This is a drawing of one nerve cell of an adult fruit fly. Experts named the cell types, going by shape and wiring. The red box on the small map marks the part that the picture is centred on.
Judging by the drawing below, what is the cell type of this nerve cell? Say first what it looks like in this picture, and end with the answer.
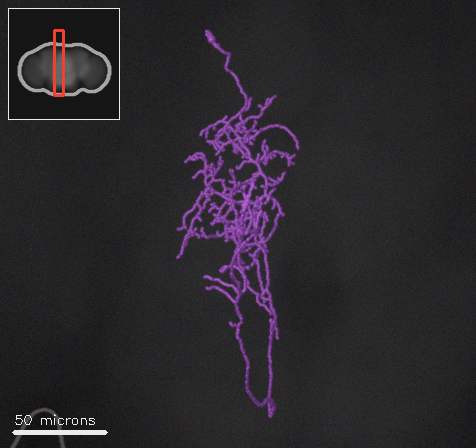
The cell body is at the top of the picture. By the scale bar it is about 200 microns tall in this view. Dozens of branch ends can be seen. It is a descending neuron. Its cell type is DNpe004.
